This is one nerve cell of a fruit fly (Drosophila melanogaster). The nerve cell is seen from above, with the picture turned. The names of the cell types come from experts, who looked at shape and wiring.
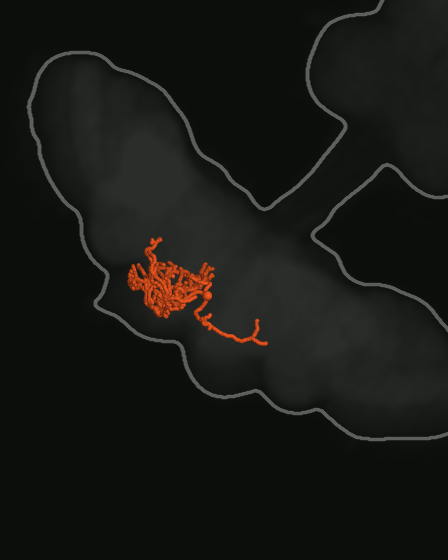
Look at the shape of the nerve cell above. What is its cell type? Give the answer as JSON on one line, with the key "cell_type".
{"cell_type": "CRE039"}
